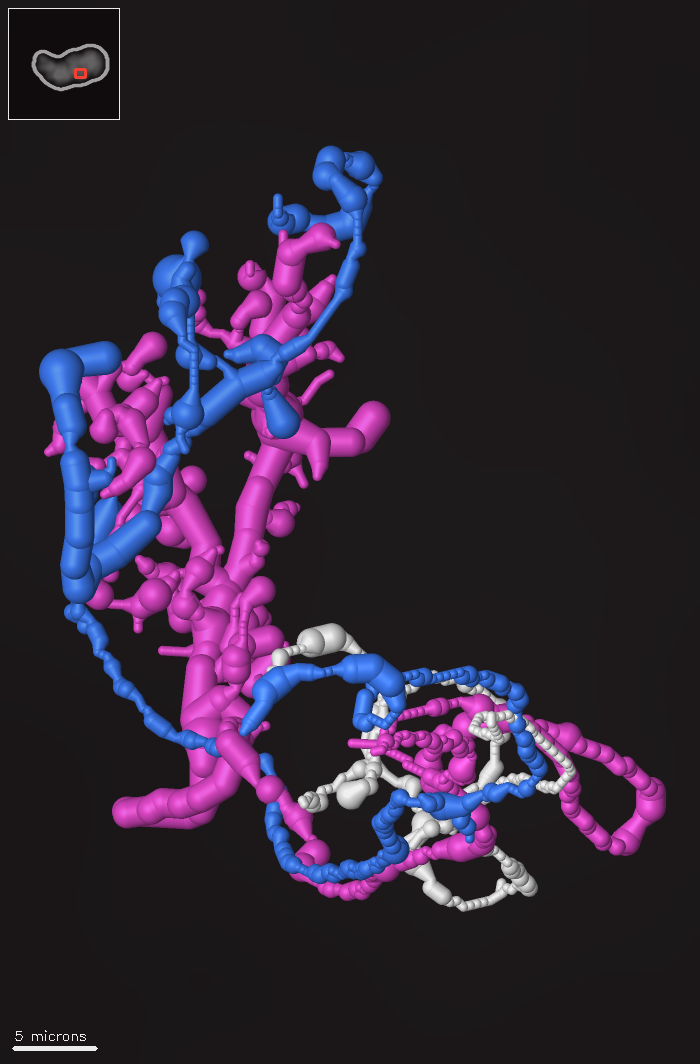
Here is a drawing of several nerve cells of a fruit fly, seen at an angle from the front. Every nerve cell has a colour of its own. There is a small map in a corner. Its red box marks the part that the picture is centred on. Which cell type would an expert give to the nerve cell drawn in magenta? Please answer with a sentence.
The cell type is TRN_VP3a.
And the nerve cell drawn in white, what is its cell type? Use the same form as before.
The cell type is ORN_VL1.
